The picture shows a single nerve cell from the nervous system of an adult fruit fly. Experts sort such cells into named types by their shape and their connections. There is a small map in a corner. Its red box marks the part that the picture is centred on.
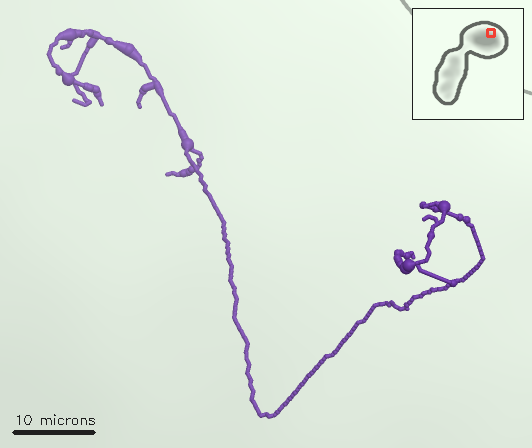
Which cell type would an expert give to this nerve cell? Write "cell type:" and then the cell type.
cell type: ORN_DL4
